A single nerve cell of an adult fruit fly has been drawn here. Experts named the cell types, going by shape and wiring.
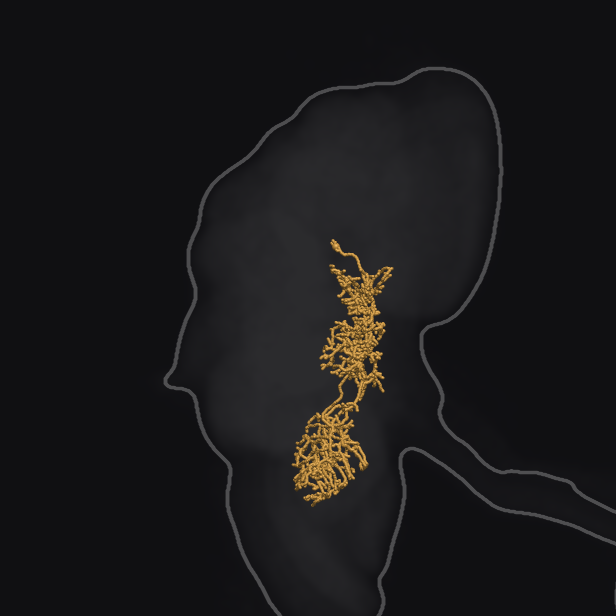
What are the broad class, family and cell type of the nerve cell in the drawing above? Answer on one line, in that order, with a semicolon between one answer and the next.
visual centrifugal neuron; LT; LT37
